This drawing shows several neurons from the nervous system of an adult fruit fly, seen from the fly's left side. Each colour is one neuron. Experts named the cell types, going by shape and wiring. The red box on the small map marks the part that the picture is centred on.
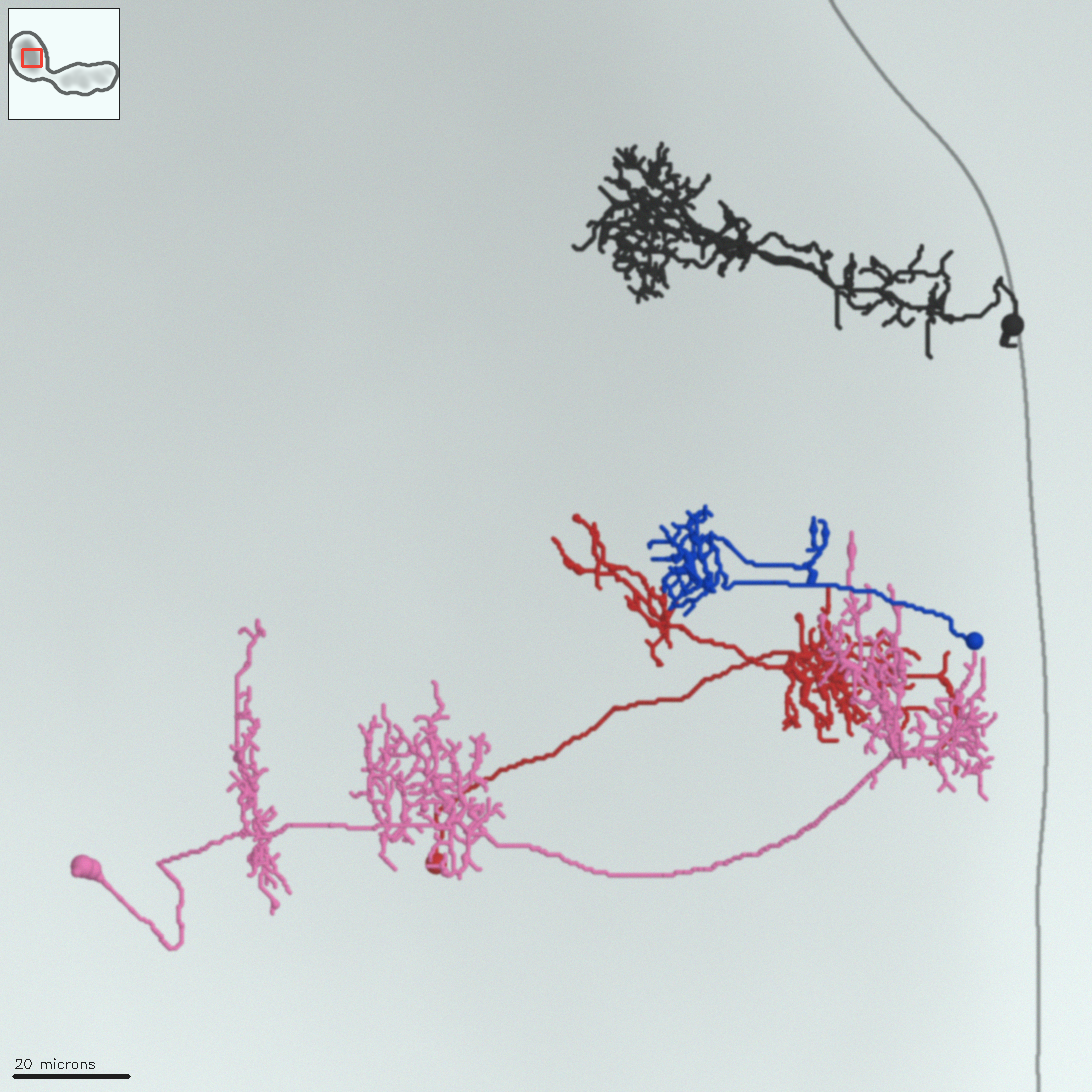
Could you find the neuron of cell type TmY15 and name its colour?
pink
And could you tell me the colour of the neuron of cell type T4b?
blue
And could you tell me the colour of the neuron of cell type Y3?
black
